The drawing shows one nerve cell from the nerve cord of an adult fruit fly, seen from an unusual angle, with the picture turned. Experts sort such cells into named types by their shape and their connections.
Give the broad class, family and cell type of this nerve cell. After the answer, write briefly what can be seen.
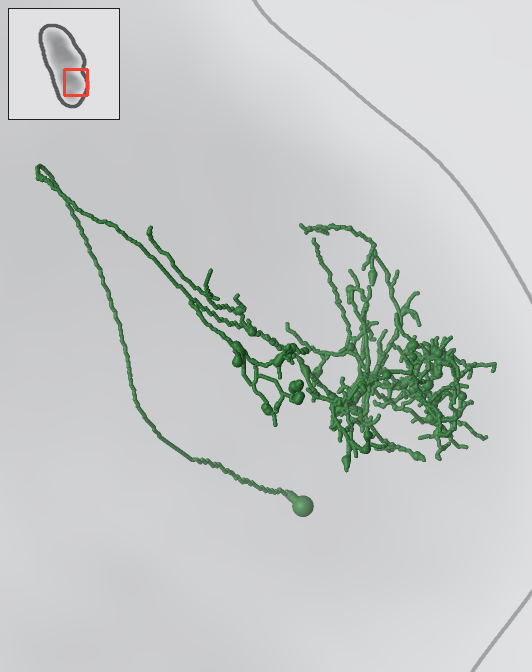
It is a nerve-cord intrinsic neuron. The family is hemilineage 12B. Its cell type is IN12B059. Dozens of branch ends can be seen. In this view it is wider than it is tall.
